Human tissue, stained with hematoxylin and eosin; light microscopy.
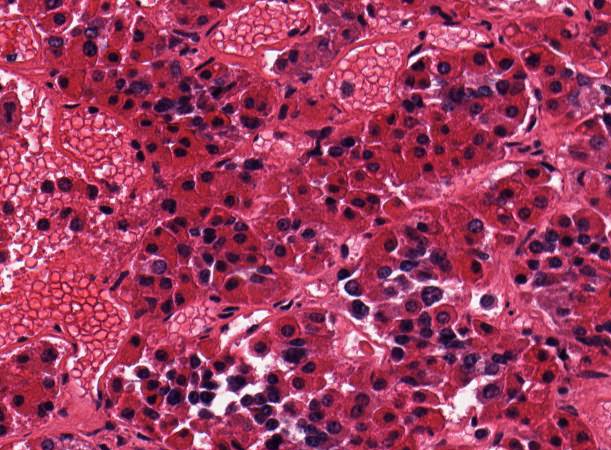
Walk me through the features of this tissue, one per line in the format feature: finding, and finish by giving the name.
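Arrangement: polygonal cells in nests and short cords, thin septa, whole field
Cytoplasm: most cells in centre and right abundant, densely eosinophilic, granular
Lower centre: cells more crowded, nuclei darker than elsewhere
Lumens: no glandular lumens or tubules anywhere
Name: pituitary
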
